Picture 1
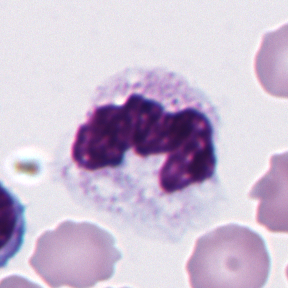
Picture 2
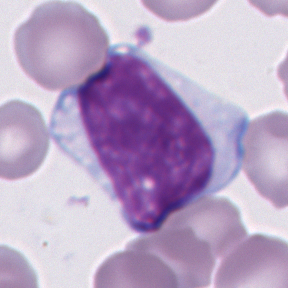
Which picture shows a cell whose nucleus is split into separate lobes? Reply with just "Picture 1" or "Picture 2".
Picture 1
